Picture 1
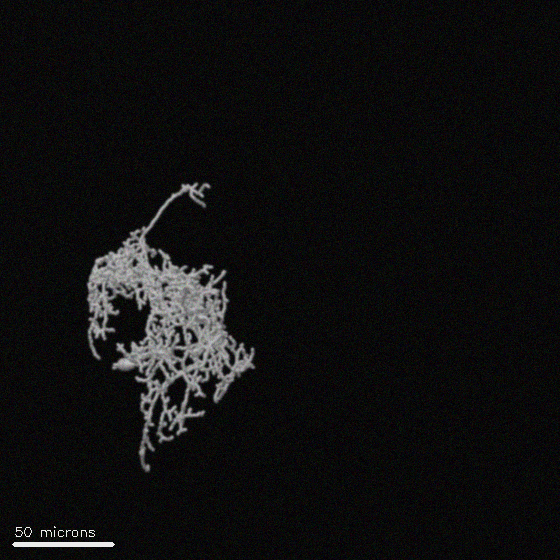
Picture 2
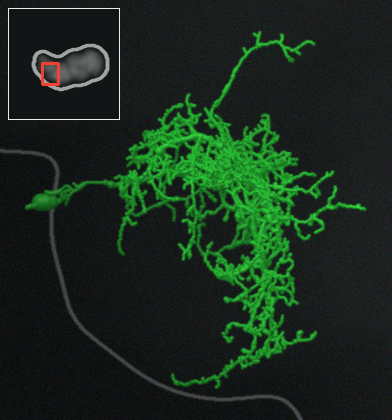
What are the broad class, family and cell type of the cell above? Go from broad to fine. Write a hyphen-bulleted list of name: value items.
- broad class: nerve-cord intrinsic neuron
- family: hemilineage 21A
- cell type: IN21A007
